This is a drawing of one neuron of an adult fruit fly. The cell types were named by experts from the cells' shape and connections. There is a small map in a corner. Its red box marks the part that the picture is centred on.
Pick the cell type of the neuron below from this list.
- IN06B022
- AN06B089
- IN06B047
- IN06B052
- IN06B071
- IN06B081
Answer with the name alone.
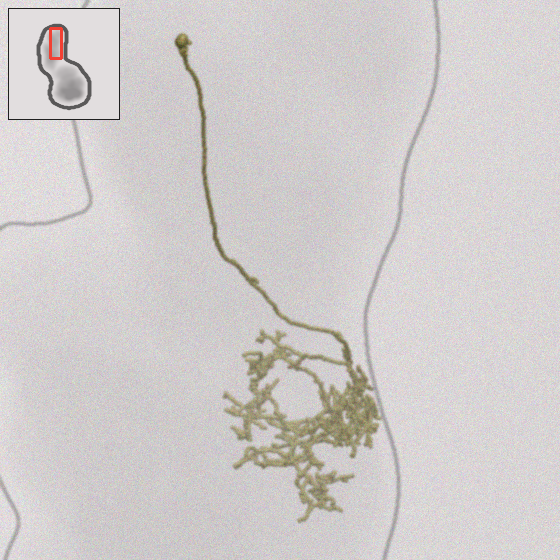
IN06B047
